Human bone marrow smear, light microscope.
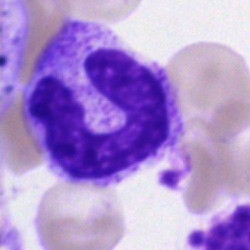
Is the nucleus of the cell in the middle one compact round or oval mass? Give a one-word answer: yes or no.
No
